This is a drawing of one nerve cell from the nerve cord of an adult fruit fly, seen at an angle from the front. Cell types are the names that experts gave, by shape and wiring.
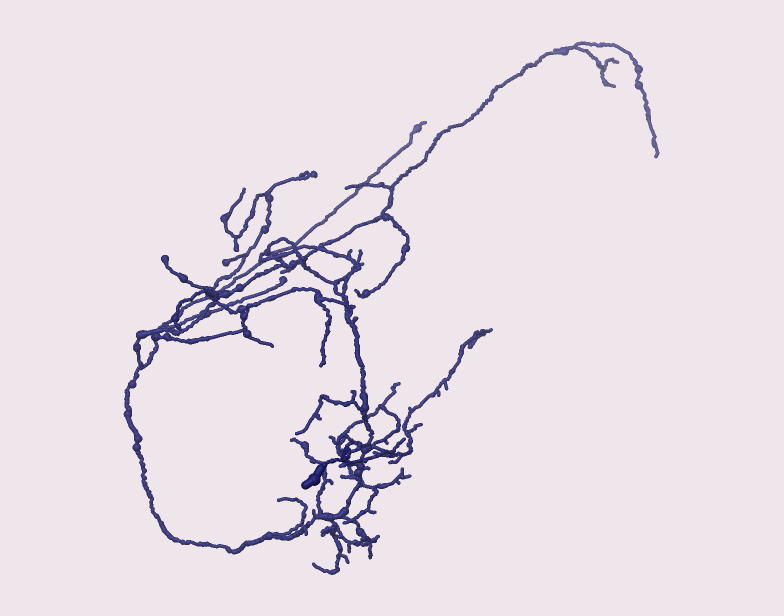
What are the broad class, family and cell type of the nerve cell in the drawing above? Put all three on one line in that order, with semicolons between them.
nerve-cord intrinsic neuron; hemilineage 17A; IN17A116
